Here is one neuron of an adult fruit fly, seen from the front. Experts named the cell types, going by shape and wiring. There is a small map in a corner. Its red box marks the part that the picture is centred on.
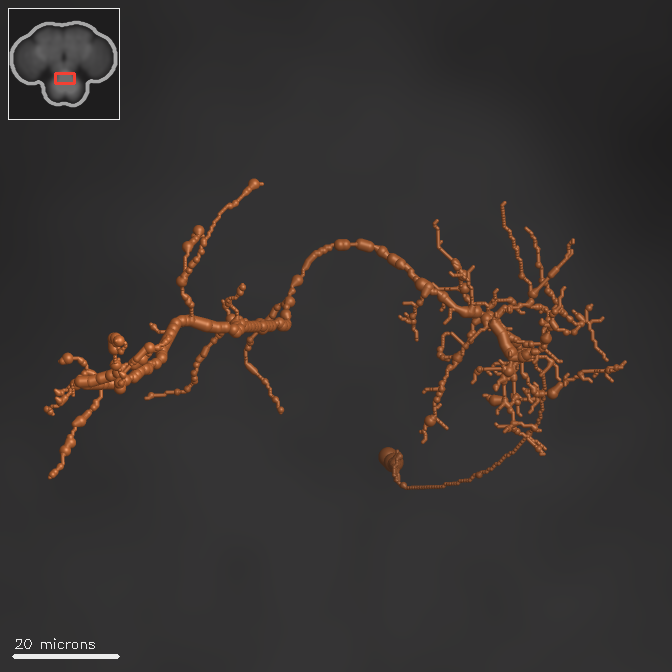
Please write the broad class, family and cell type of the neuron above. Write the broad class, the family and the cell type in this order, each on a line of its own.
nerve-cord intrinsic neuron
hemilineage 06A
IN06A094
